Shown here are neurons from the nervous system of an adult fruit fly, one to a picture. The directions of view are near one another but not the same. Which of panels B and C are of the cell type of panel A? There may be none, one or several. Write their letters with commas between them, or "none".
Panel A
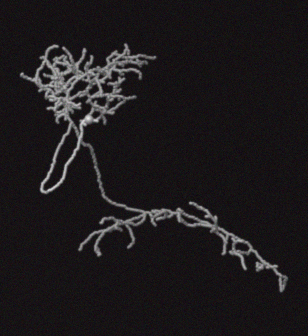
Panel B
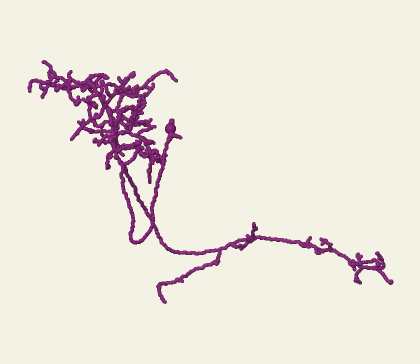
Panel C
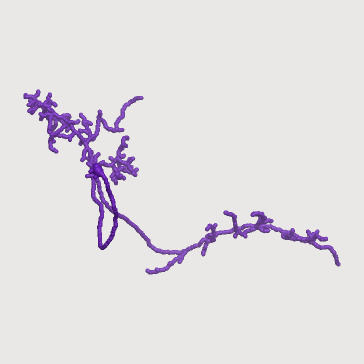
B, C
